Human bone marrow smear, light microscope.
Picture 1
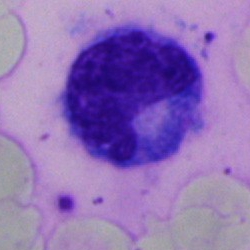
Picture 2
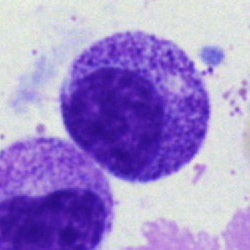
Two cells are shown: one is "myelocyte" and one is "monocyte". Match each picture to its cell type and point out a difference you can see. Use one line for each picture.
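Picture 1: monocyte. No granules are seen in the cytoplasm.
Picture 2: myelocyte. The cytoplasm is packed with numerous purple granules.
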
